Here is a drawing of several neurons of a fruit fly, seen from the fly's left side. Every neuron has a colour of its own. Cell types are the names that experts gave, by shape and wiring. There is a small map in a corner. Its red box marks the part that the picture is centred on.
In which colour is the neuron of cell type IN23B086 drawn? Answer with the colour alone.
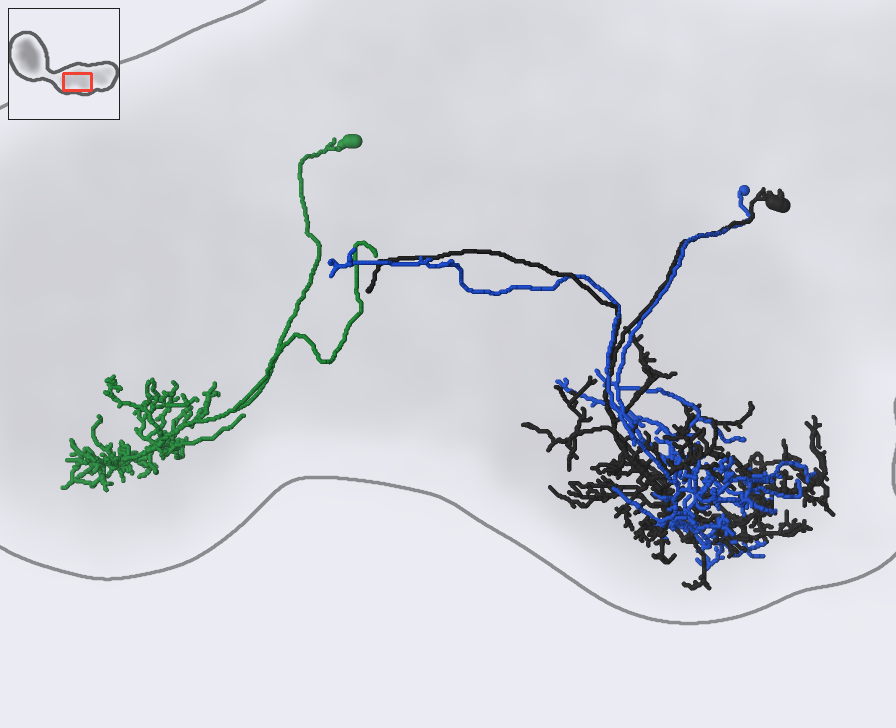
blue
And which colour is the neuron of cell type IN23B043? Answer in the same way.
green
